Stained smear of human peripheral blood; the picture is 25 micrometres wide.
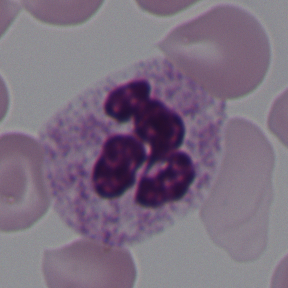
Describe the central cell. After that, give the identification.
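Roughly round in outline, this cell has abundant, pale cytoplasm. Looking at the nucleus, I count four separate lobes, with dark purple, densely clumped chromatin. This is a segmented neutrophil.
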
